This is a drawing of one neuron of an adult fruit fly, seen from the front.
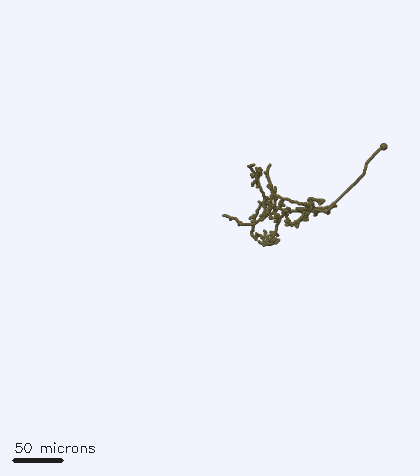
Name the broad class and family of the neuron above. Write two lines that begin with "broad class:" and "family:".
broad class: central-brain intrinsic neuron
family: hemilineage VLPp&l1_anterior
